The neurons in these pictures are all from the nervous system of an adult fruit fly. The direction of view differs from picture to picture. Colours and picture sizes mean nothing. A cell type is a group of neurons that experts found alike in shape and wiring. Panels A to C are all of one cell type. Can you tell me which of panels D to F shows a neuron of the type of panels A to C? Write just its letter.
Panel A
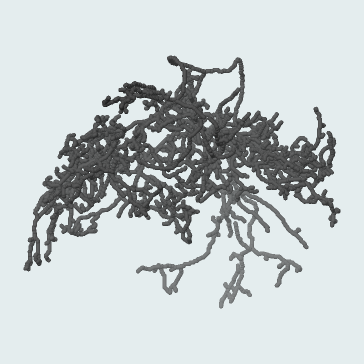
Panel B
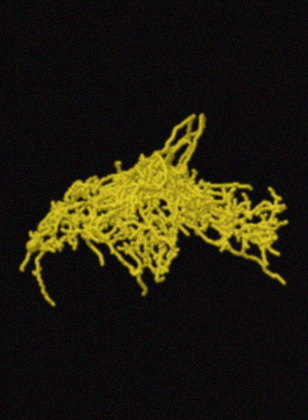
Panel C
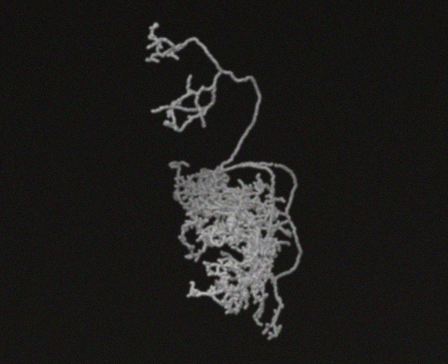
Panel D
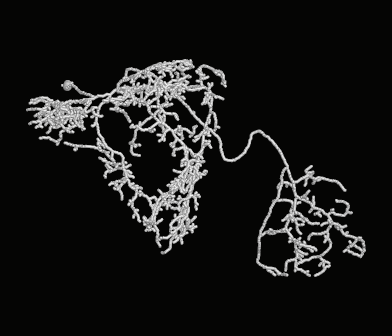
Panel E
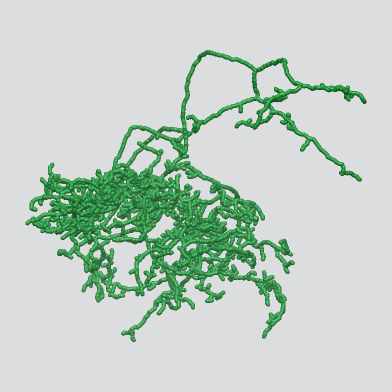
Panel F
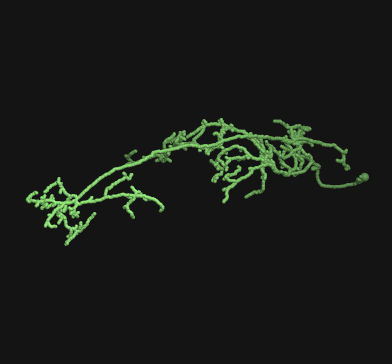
E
